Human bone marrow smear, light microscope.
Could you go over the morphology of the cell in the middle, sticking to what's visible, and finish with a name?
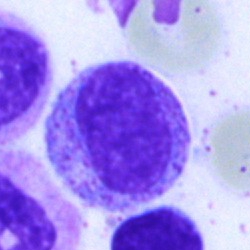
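Outline round, smooth. Nucleus off-centre, toward right. Chromatin finely mottled purple with small lighter patches, not coarse dark clumps. Cytoplasm pale bluish-grey, widest rim on left. Cell: myelocyte.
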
